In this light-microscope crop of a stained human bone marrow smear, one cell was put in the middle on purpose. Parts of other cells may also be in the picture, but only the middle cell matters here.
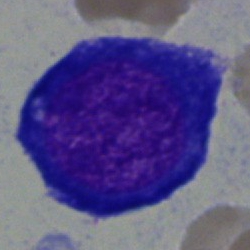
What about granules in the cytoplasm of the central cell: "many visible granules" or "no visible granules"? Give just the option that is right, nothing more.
No visible granules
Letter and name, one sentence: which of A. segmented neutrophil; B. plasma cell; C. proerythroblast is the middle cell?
The cell centred in the crop is a proerythroblast, and the correct option is thus C.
